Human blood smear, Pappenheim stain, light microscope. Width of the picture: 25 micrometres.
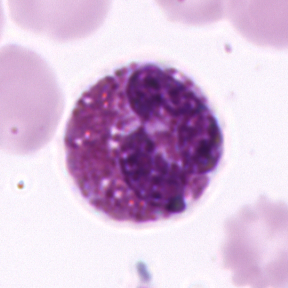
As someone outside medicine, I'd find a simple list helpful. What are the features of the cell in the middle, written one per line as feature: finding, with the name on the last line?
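Outline: round, smooth
Nucleoli: none visible
Cytoplasm: crowded with purple granules, also lying over the nucleus
Dots: small, orange-red, shining, scattered among the purple granules
Identity: eosinophil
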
